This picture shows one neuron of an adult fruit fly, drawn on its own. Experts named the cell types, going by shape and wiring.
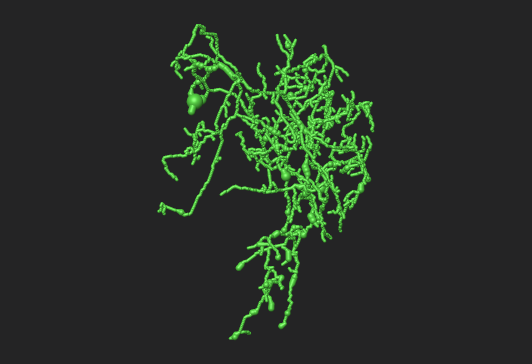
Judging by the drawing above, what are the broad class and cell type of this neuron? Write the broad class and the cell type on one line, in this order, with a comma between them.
central-brain intrinsic neuron, AVLP381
